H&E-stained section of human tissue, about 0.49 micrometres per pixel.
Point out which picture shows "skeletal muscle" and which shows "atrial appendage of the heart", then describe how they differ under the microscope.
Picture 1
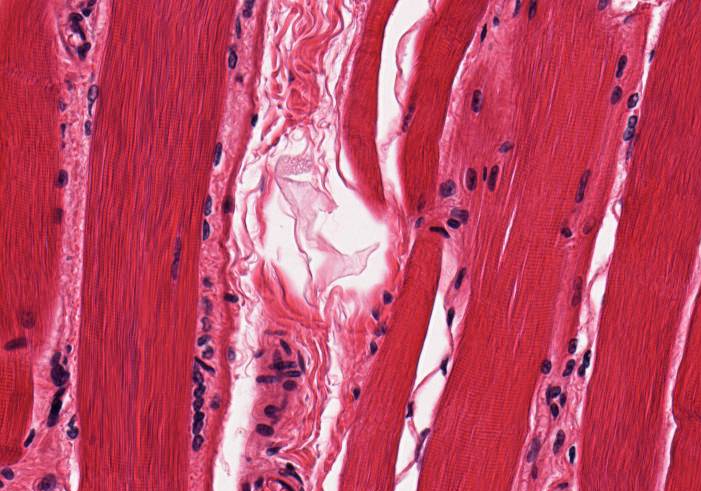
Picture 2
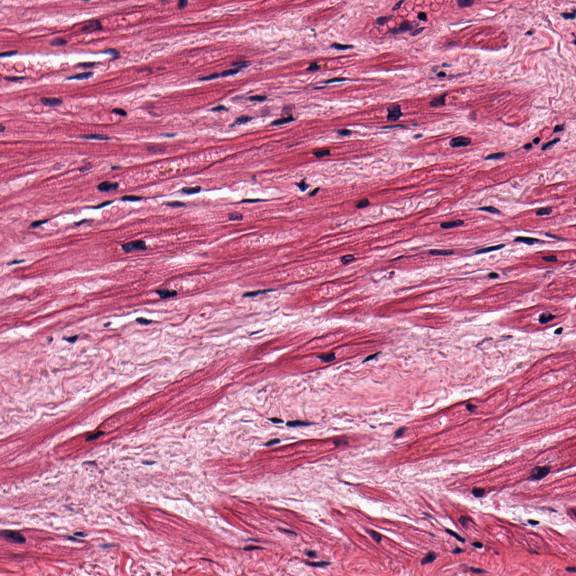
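Skeletal muscle appears in picture 1, and the atrial appendage of the heart in picture 2. In picture 1, long, parallel, deep red fibres fill most of the field, running roughly from top to bottom; they are unbranched, and no intercalated discs cross them. Their dark, elongated nuclei lie at the fibre edges rather than in the centres. A band of loose, pale pink, wavy connective tissue lies between fibres in the centre of the field. In picture 2, the fibres have deeply eosinophilic, pink-red cytoplasm, and many show fine cross-striations. Here the nuclei are dark, oval and elongated along the fibres, and they lie centrally rather than at the edges.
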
